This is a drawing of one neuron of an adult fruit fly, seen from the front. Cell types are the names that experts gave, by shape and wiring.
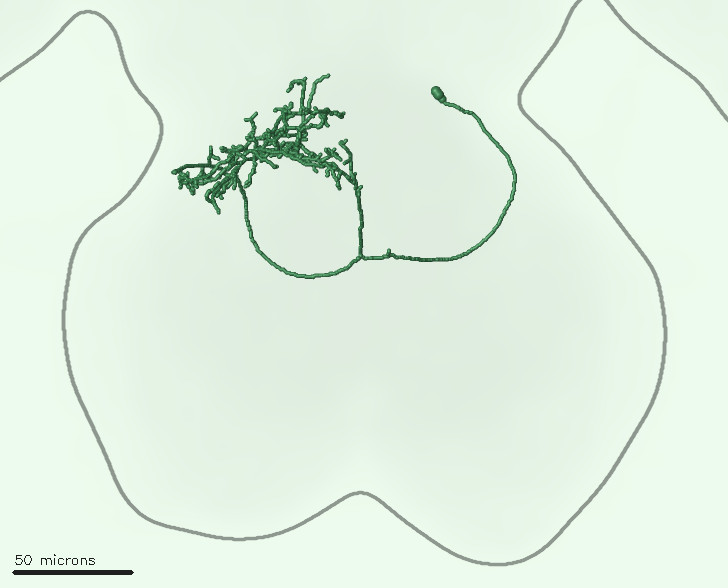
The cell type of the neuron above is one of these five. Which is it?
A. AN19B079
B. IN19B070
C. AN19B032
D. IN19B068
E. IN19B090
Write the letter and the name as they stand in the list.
E. IN19B090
